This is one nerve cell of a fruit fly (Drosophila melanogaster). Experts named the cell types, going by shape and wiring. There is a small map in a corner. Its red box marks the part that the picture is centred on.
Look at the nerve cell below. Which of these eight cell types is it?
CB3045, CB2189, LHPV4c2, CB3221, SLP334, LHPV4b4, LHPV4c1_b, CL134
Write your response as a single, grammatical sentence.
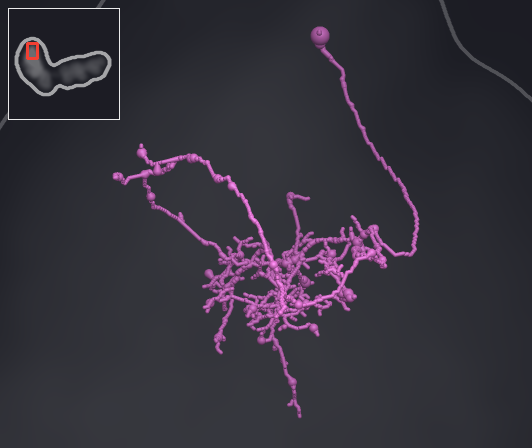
As for cell type, this neuron is CB3045.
